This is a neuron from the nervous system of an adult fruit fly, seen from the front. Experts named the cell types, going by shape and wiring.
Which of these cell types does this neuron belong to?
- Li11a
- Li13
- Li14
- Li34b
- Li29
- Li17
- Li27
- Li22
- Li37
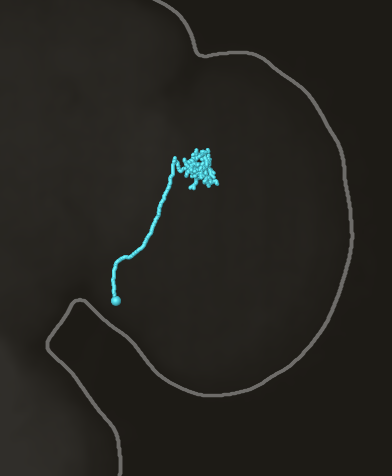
Li22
